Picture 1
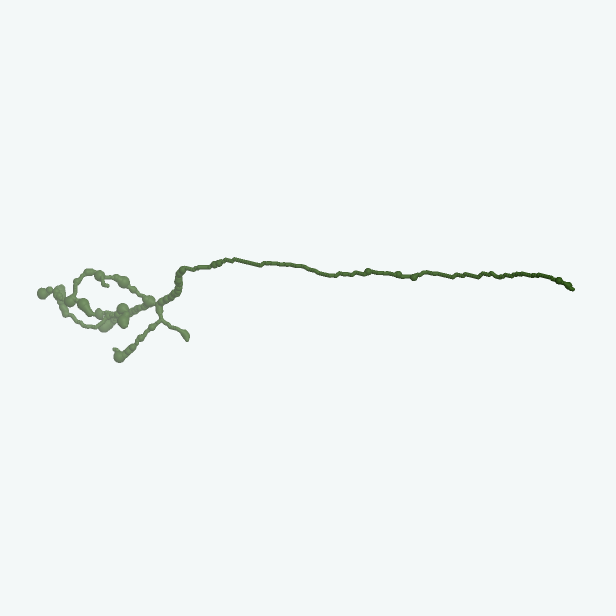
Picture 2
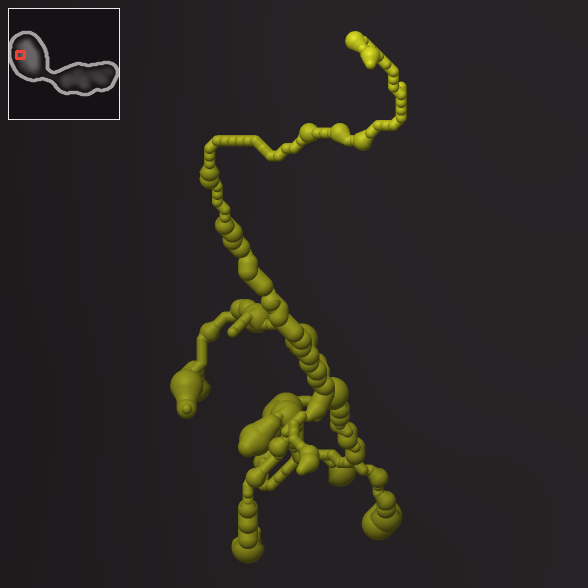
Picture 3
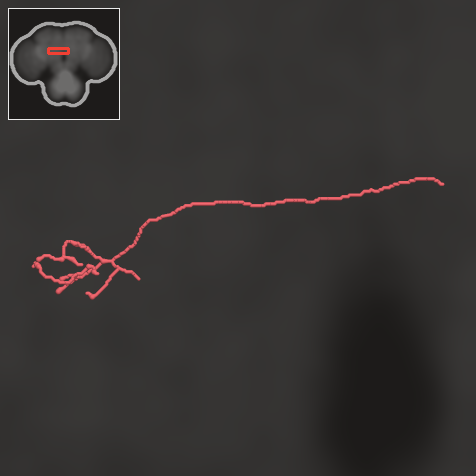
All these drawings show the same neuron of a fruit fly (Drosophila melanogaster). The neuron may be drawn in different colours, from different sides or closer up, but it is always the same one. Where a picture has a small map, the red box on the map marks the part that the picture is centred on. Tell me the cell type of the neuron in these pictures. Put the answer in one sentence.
The cell type is ORN_DP1l.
